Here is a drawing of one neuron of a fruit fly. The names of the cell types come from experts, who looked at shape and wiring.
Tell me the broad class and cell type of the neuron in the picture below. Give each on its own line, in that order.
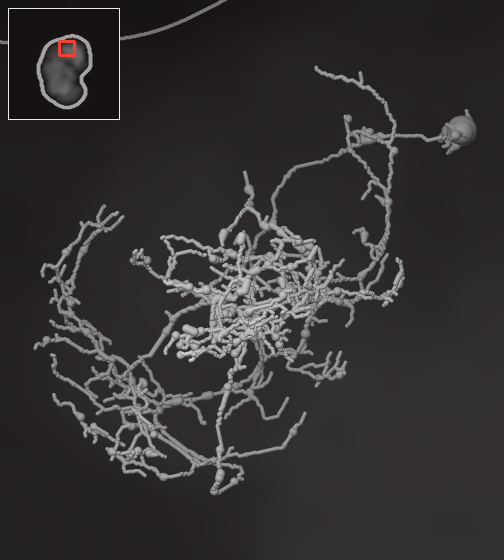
nerve-cord intrinsic neuron
INXXX279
